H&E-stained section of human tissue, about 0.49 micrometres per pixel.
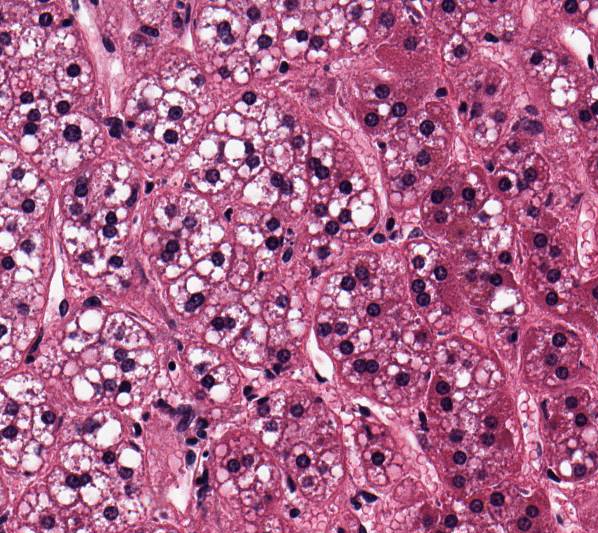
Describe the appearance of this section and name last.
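The cells have abundant cytoplasm filled with many clear, round vacuoles of varying size. Toward the right, cytoplasm is pinker and vacuoles fewer than on the left. Thin septa carry slit-like vascular spaces lined by flattened, elongated nuclei. The nests form no gland lumens. This section is adrenal gland.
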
